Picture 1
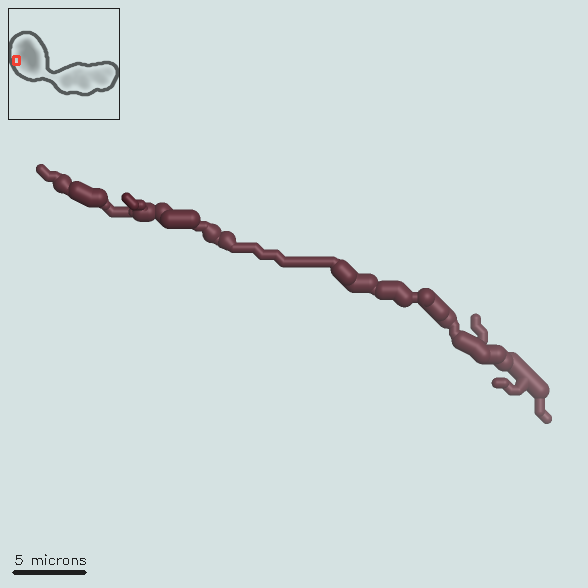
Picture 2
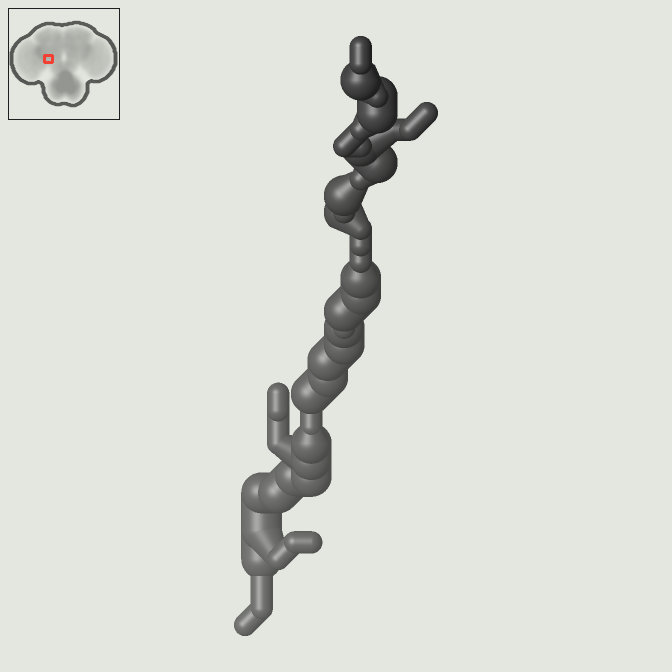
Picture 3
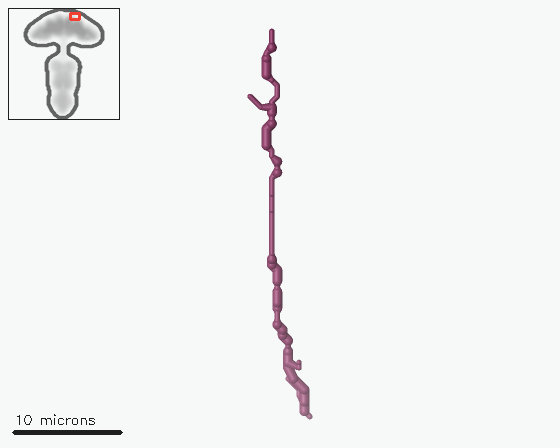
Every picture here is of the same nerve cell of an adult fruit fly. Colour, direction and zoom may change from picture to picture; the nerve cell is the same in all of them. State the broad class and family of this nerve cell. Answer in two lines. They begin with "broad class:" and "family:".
broad class: sensory neuron entering the brain
family: class mechanosensory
